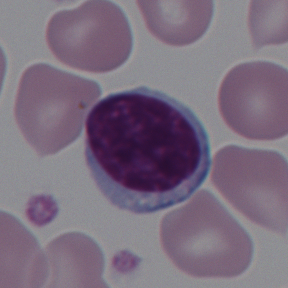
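Typical lymphocyte in a stained smear of human peripheral blood, viewed with the light microscope. Notice first its smooth, roughly round outline and the pale blue cytoplasm. Then look at the nucleus: the chromatin is dark purple and coarsely clumped, and no nucleoli can be seen.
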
